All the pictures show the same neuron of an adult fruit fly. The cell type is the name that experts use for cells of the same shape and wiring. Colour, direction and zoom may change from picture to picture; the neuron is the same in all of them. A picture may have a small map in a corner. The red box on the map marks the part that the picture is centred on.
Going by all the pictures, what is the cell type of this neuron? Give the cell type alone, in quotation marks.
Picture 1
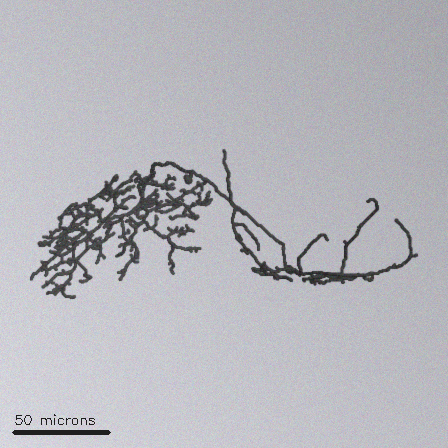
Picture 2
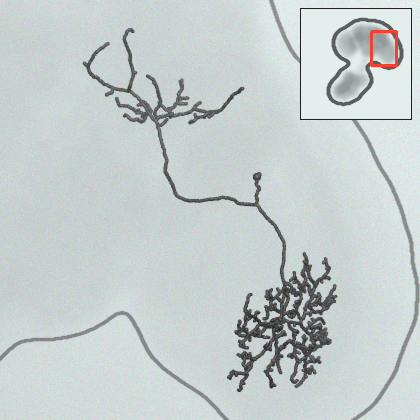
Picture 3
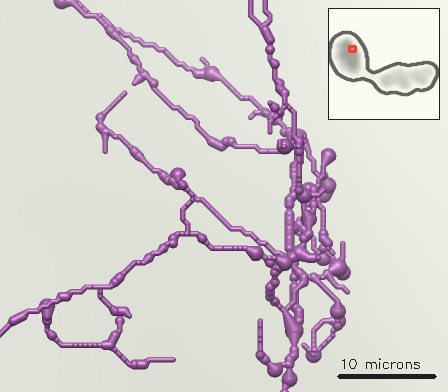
"MeVP21"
